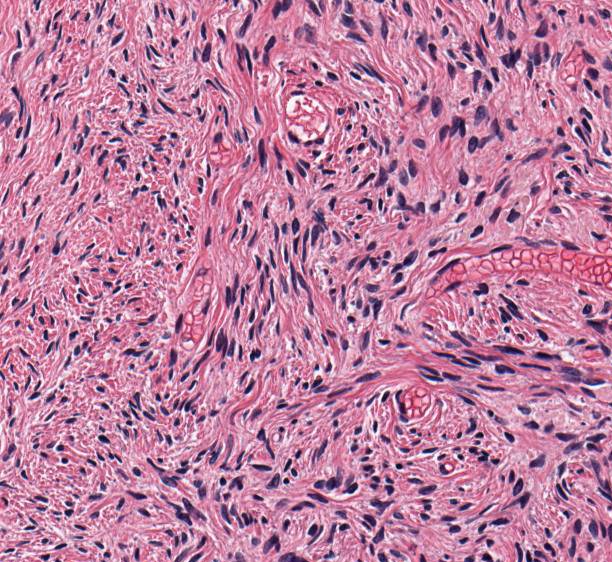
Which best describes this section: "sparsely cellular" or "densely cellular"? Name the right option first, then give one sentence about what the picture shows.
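Densely cellular. Spindle cells fill the whole field, arranged in short fascicles that run and intersect in varying directions.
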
